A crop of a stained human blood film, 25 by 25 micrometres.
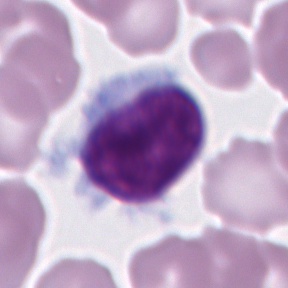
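Hairy cell: the central cell in a stained smear of peripheral blood. Margin ragged, with many fine hair-like projections. Cytoplasm and projections placed mostly on the left side of the nucleus. No granules visible in the cytoplasm. Surrounding red cells kept apart from it by a pale gap.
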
